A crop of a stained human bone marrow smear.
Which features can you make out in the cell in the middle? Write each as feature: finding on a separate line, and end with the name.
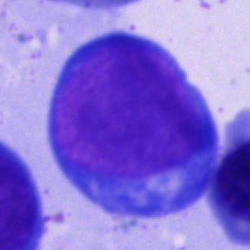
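Nucleus: toward upper part of cell
Cytoplasm band: widest below nucleus
Chromatin: purple, finely textured, no coarse dark clumps
Cytoplasm colour: deep blue
Patches: several, pale, unstained, in cytoplasm below nucleus
Name: proerythroblast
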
